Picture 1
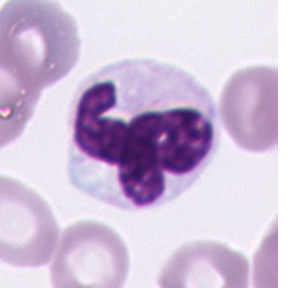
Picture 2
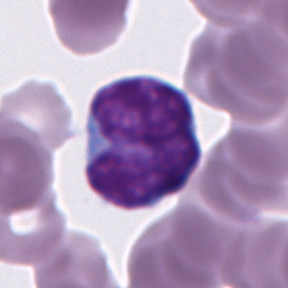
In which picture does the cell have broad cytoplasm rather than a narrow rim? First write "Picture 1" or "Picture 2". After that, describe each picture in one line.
Picture 1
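In picture 1: The cytoplasm is plentiful and pale pinkish-lilac.
In picture 2: Cytoplasm is scant and shows mainly as a small wedge in the left notch of the nucleus.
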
